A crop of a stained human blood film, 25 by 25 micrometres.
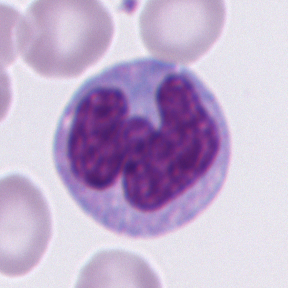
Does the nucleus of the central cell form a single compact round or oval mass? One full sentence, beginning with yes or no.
No, the shape of the nucleus is a curved band without separate lobes.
